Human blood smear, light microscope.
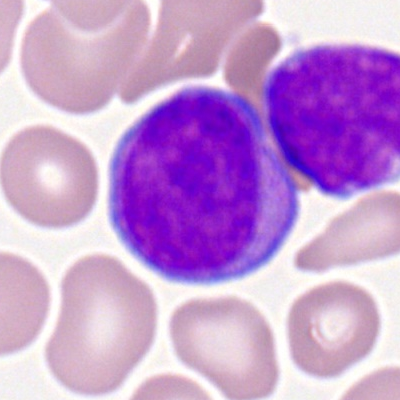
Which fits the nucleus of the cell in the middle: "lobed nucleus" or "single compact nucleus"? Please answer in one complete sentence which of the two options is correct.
What the cell contains is a single compact round, oval or kidney-shaped nucleus.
